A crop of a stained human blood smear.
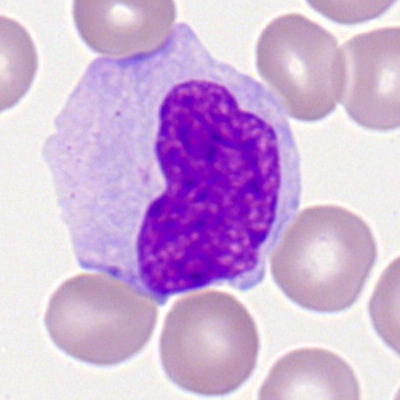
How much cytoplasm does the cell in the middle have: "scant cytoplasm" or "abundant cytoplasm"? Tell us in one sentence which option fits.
There is abundant cytoplasm around the nucleus of this cell.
